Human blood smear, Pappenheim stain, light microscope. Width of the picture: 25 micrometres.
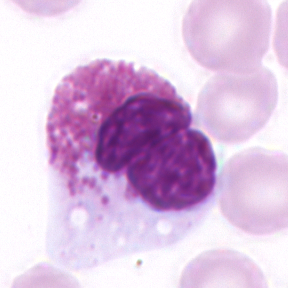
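Eosinophil in a stained peripheral blood smear. First, the nucleus lies toward the right side of the cell. Next, the cytoplasm holds coarse reddish-pink granules, densest in the upper left part of the cell. Last, several small clear vacuoles lie in the pale lower part of the cytoplasm.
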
